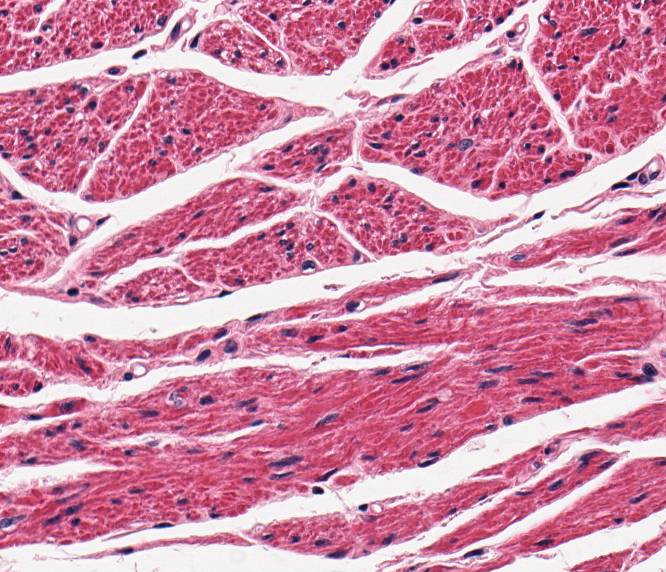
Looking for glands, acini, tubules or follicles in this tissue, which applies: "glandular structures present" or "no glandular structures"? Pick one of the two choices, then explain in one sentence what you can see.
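No glandular structures. No epithelium, glands or fat cells are present anywhere in the field.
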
